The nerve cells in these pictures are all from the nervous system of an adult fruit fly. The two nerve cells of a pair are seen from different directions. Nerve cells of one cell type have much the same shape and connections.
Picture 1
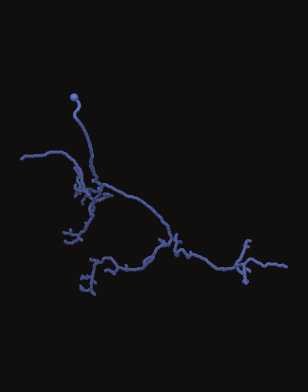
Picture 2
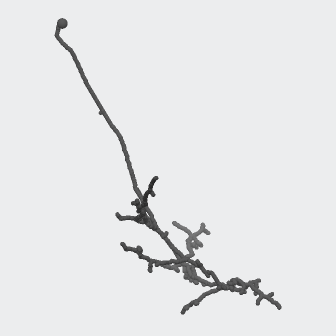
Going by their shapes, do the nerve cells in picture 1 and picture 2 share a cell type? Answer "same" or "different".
same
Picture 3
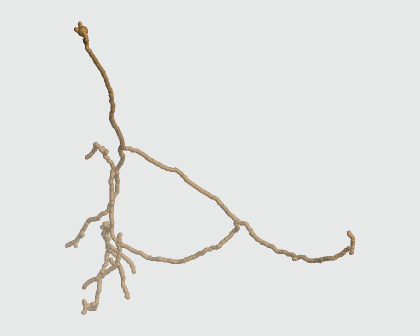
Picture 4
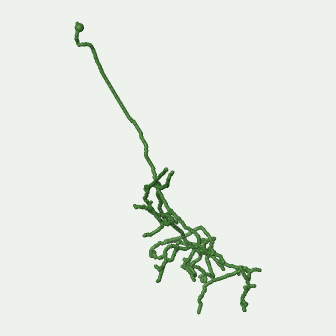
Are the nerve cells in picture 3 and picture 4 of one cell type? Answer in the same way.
different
